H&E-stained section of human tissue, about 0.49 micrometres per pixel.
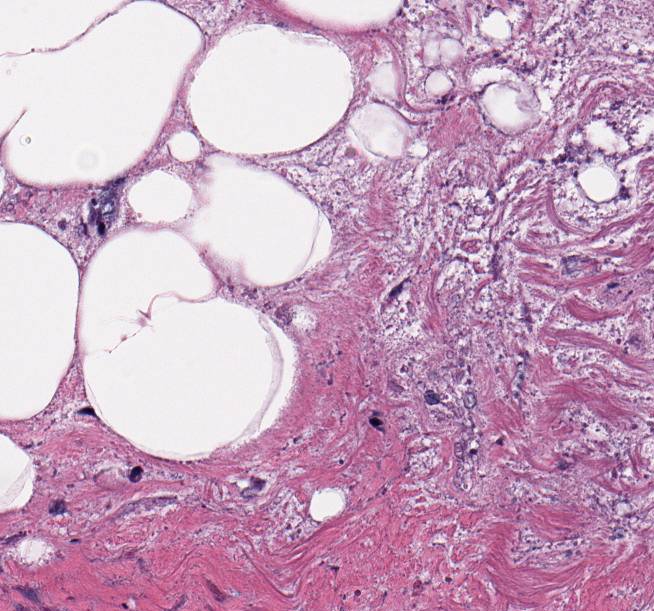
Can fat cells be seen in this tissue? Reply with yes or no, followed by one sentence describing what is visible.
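Yes. Large empty rounded fat vacuoles fill the upper left part of the field.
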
